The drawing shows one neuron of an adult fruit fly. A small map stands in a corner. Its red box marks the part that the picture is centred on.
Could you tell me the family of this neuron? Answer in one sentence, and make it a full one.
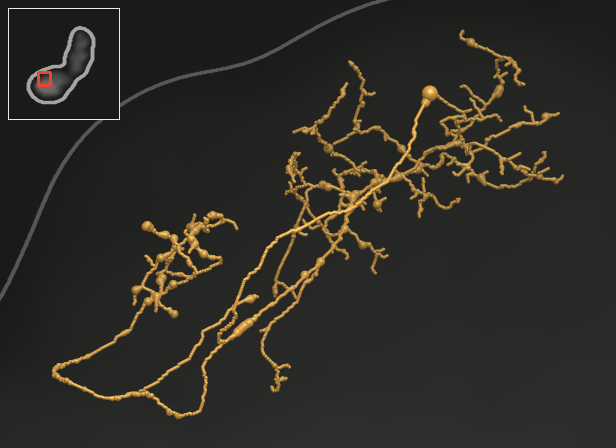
Under family hemilineage DL1_dorsal sits this neuron.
